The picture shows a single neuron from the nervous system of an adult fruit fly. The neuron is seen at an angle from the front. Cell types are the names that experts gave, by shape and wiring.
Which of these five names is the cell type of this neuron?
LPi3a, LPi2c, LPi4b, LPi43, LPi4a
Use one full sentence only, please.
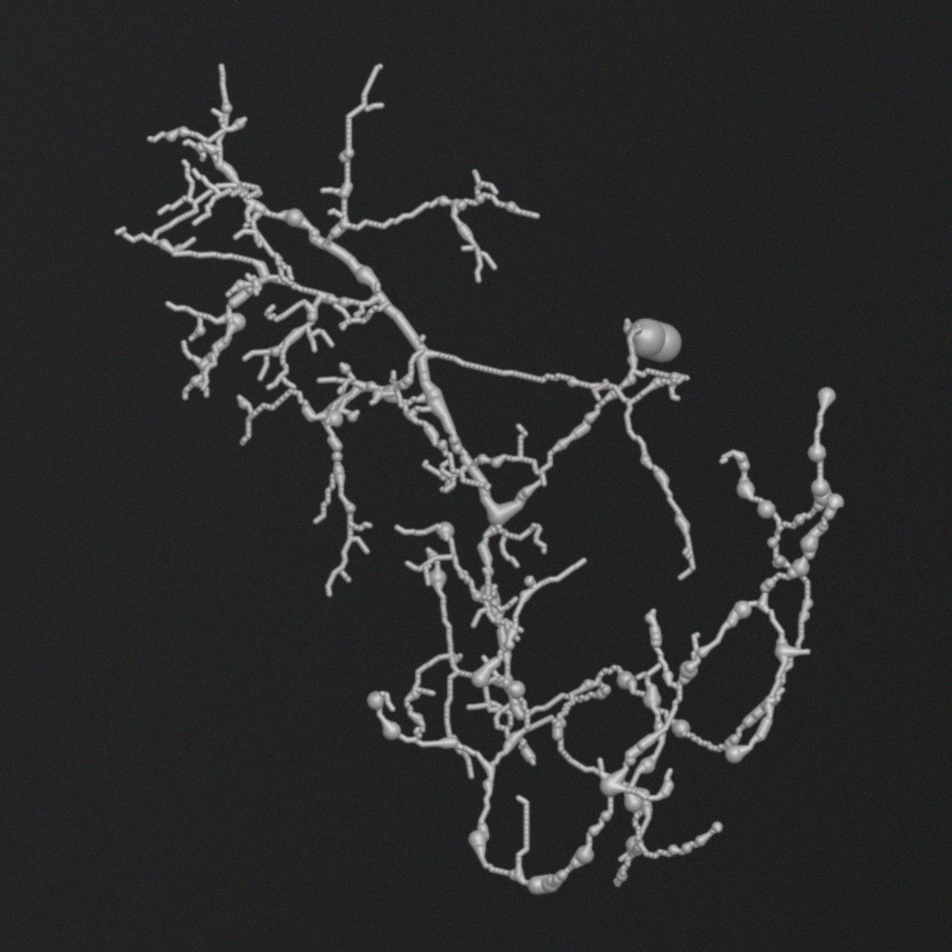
This neuron counts as a member of the cell type LPi4a.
